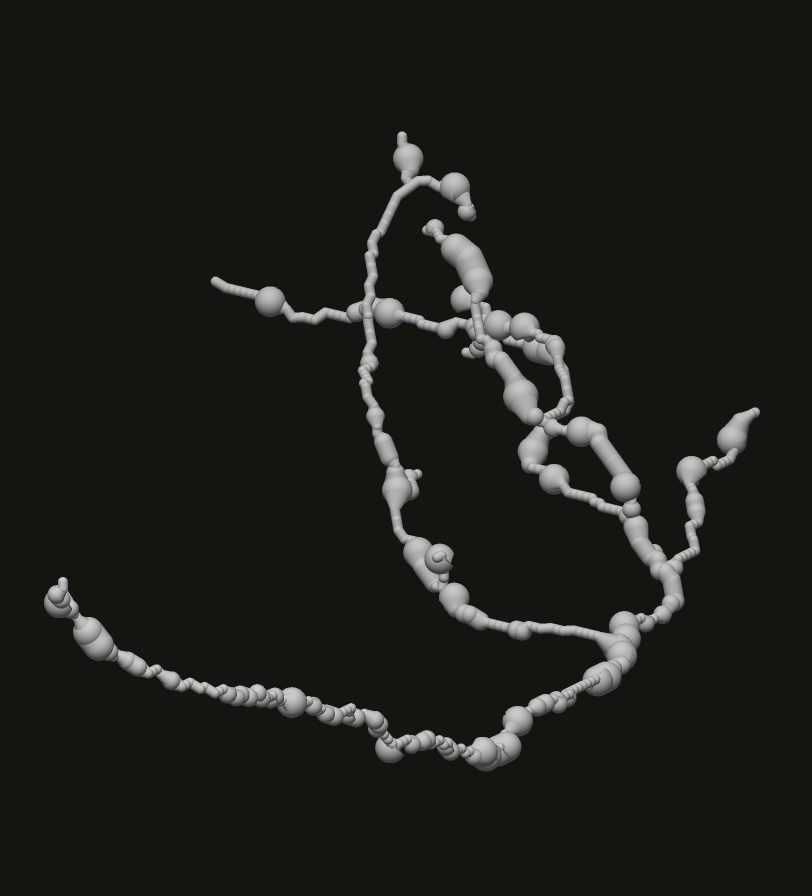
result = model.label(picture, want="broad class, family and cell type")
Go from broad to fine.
sensory neuron entering the brain; class mechanosensory; JO-ED2_b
